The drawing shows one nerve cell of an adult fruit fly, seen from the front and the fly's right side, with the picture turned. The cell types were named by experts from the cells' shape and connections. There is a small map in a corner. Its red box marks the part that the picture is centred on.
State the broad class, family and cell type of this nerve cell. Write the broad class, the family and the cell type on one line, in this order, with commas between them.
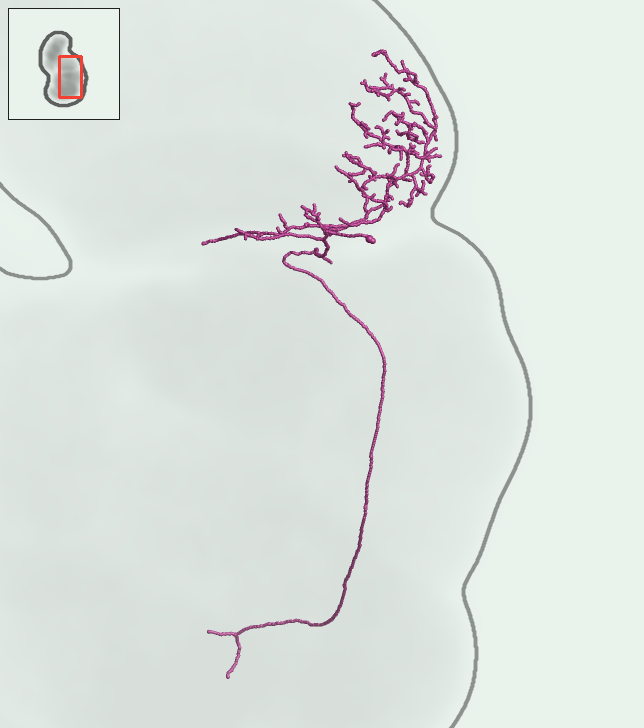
visual projection neuron, MeVPLo, MeVPLo2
